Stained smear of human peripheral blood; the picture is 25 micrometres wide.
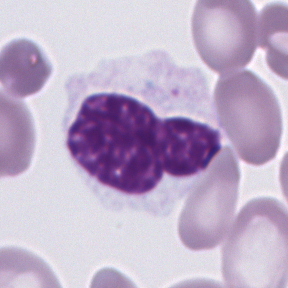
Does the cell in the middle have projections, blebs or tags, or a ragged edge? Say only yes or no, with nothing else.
Yes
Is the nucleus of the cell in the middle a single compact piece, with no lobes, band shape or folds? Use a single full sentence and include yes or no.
No, the nucleus is not a single compact piece but two or more distinct lobes.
